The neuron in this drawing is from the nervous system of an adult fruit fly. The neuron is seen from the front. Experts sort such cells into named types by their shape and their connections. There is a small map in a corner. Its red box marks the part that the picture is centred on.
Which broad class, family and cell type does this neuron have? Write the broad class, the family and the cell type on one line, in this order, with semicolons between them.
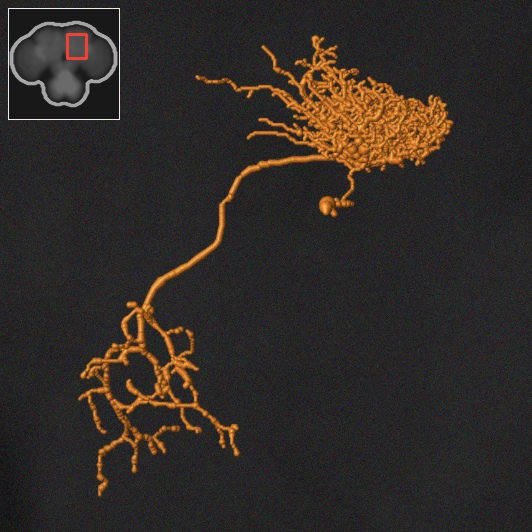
central-brain intrinsic neuron; hemilineage AOTUv3_dorsal; AOTU025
